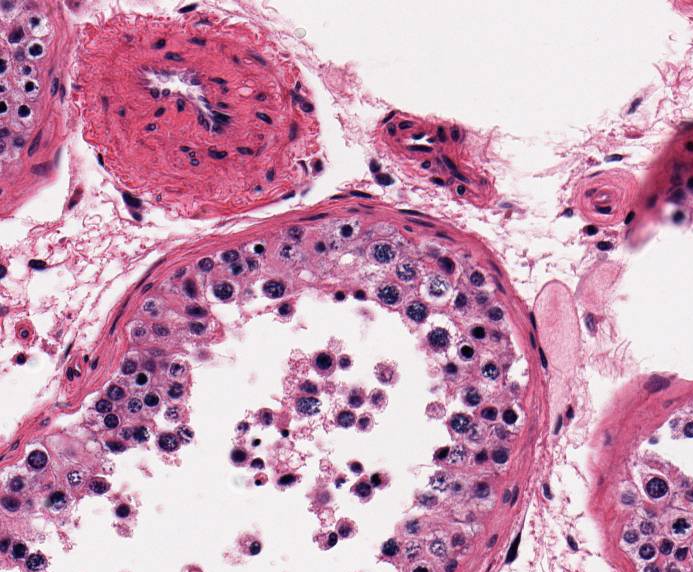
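Testis, haematoxylin and eosin stain. The tubule is lined by a stratified epithelium several cells thick. Many cells in the middle layers of the lining are large and round, with big round nuclei of coarse, clumped chromatin. Loose, detached round cells lie free in the central lumen of the large tubule. Between the tubules the tissue is loose, pale and wispy, with much clear space.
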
